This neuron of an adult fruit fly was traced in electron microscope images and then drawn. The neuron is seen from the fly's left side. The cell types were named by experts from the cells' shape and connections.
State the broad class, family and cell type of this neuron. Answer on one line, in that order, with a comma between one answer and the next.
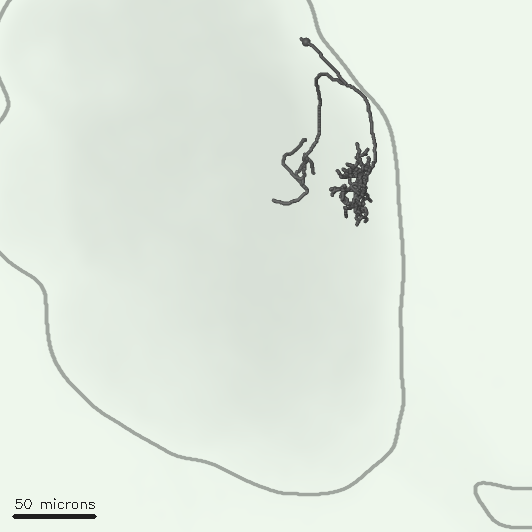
visual projection neuron, LPT, LPT100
